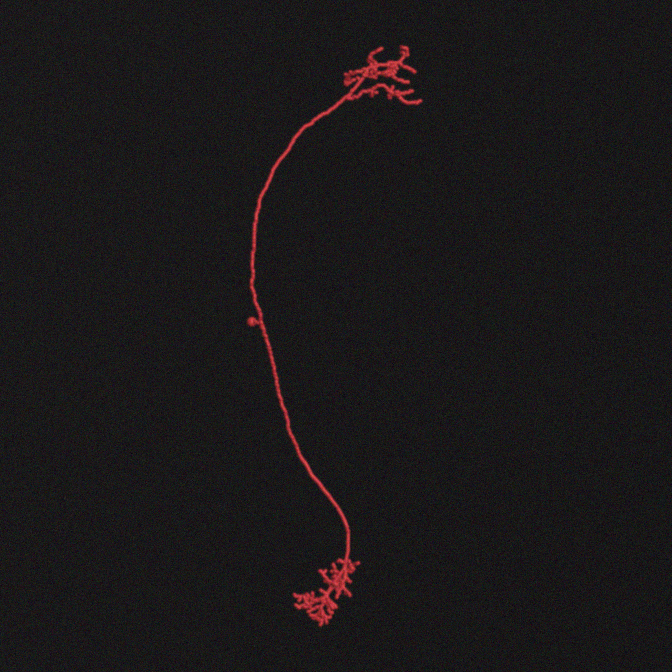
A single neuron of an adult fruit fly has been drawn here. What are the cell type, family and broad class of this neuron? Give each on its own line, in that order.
LC10a
hemilineage VPNd2
visual projection neuron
